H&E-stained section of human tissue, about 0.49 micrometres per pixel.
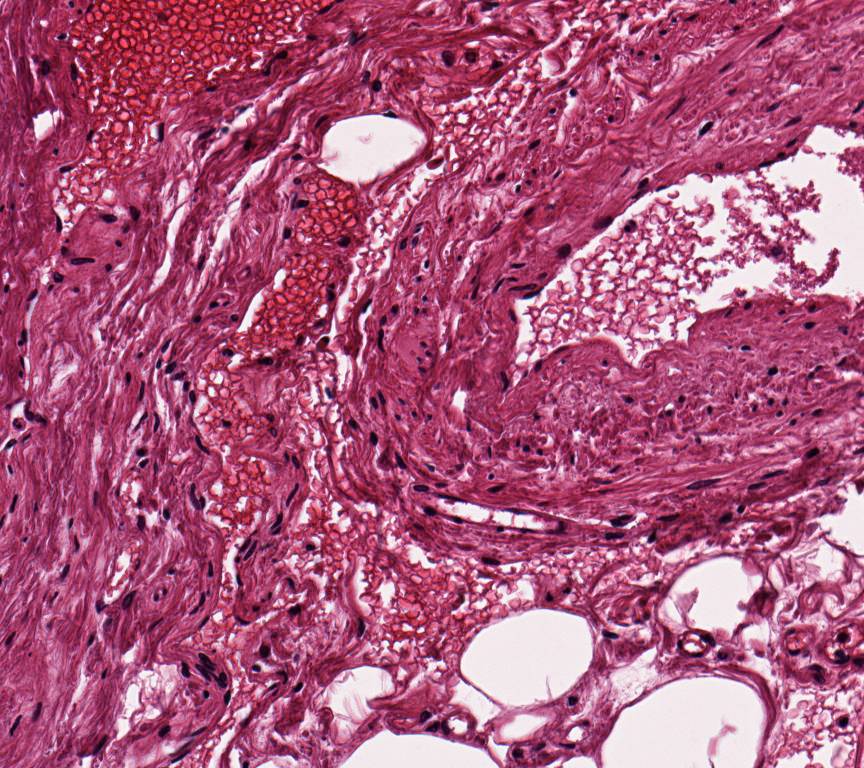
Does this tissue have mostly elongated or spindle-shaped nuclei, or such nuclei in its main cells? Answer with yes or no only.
Yes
